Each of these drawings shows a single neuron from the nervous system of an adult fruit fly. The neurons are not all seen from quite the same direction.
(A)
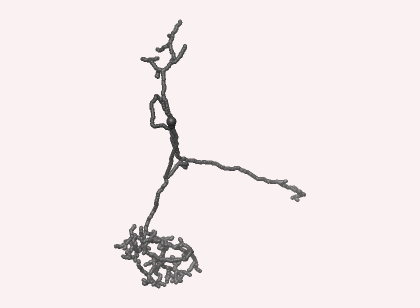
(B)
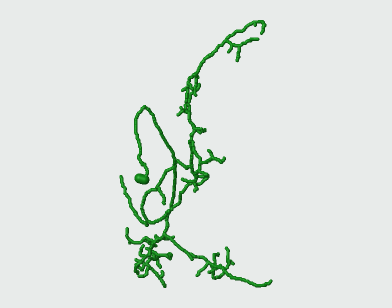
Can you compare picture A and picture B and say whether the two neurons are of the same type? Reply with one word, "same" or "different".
different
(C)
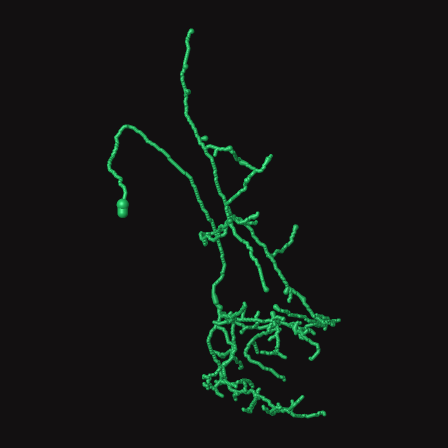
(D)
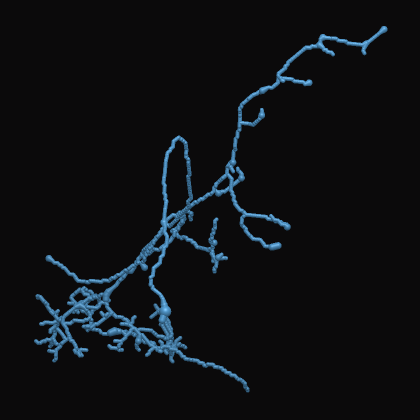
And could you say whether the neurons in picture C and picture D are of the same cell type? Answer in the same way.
different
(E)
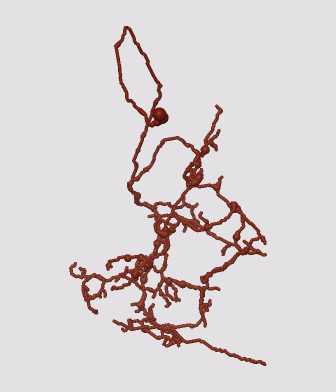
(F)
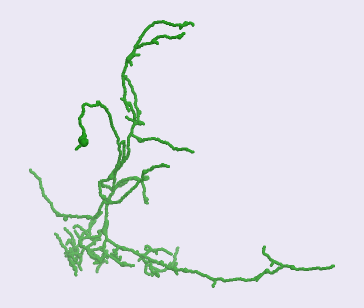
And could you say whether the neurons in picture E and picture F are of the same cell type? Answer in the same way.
different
